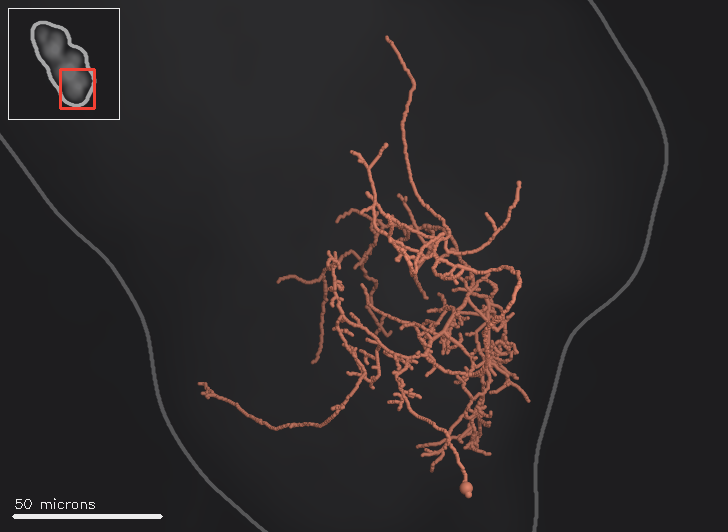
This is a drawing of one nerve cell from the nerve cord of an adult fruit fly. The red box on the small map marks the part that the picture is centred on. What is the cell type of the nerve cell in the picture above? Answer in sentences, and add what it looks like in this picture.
The cell type is IN01A040. This is a nerve-cord intrinsic neuron. From top to bottom in the picture it spans about 160 microns. Dozens of branch ends can be seen.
